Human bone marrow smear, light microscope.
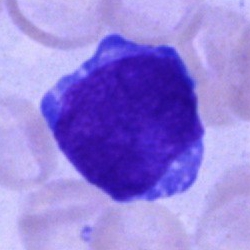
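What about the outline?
Irregular and angular, not smoothly round.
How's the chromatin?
Deep purple, densely stained throughout the nucleus.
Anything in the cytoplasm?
A few small pale spots, lower right.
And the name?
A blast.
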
